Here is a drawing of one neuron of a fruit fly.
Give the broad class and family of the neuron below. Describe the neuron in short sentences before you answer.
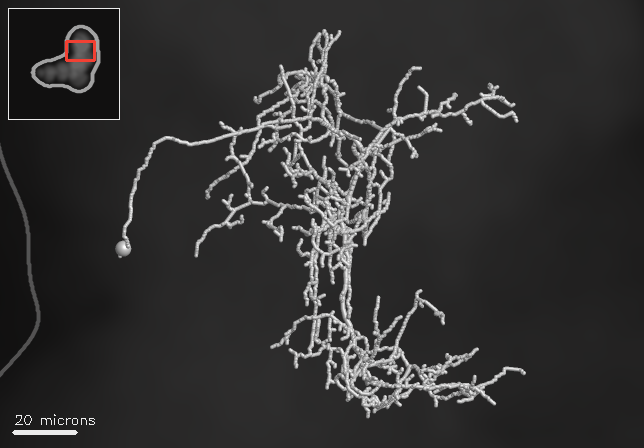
Its cell body lies on the left of the picture. From left to right in the picture it spans about 130 microns. This is a central-brain intrinsic neuron. Its family is hemilineage VLPl&p1_posterior.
